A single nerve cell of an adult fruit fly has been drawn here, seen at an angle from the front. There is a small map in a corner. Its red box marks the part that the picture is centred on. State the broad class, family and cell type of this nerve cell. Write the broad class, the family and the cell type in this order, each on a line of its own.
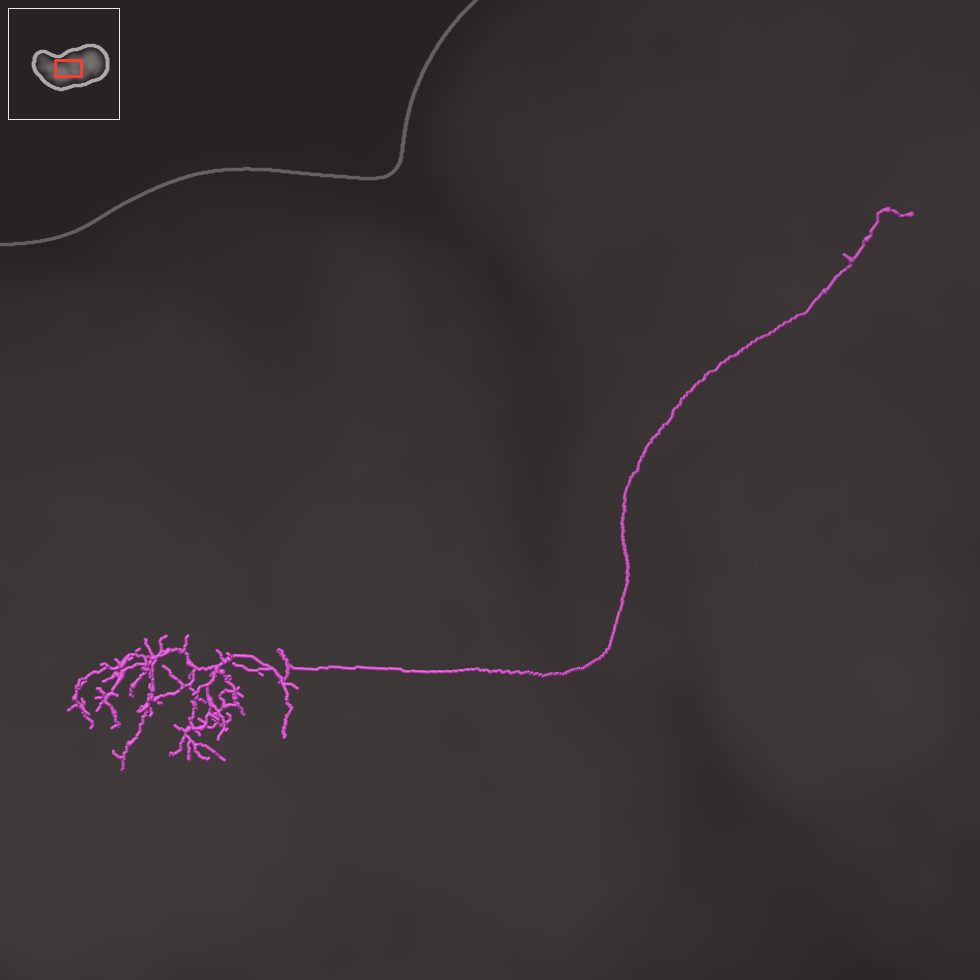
visual projection neuron
MeVP
MeVP6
